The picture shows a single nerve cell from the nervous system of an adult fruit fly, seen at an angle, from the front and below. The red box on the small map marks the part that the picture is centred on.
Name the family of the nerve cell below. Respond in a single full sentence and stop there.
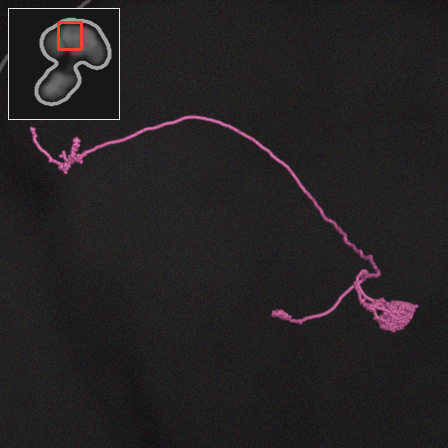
The nerve cell here is of family hemilineage ALlv1.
